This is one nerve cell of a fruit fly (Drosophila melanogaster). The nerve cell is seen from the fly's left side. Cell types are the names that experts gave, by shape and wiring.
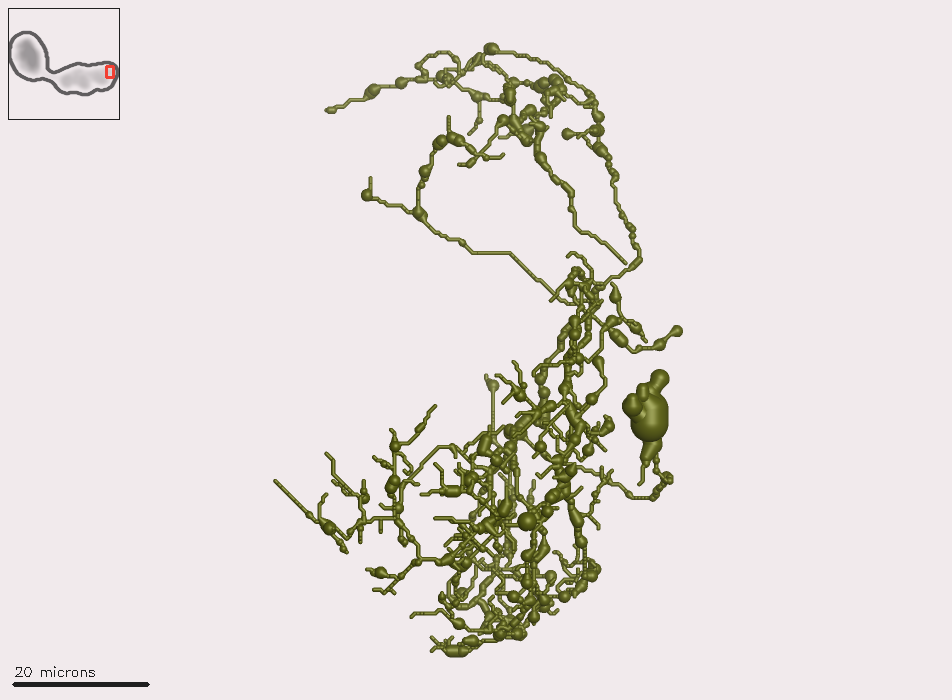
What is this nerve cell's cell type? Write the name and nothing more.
INXXX292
